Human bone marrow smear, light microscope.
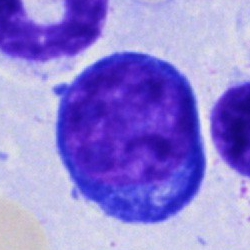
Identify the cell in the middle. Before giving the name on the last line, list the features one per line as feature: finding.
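Edge: small bleb at the upper left
Chromatin: purple, scattered paler patches, not uniformly dense
Cytoplasm: scant, widest crescent along the bottom
Pale area: lower cytoplasm beside the nucleus
Type: proerythroblast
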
